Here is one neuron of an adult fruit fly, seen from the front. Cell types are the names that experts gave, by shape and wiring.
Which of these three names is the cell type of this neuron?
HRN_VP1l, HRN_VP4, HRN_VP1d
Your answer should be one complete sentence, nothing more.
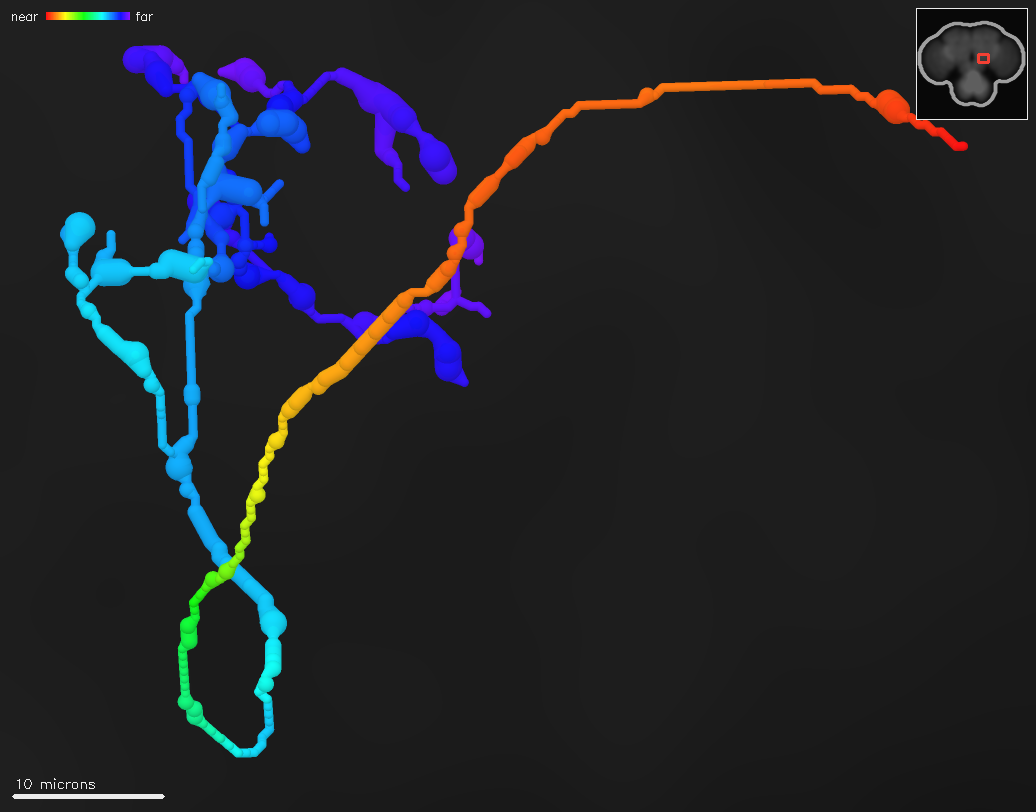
For this neuron, the cell type is HRN_VP1l.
